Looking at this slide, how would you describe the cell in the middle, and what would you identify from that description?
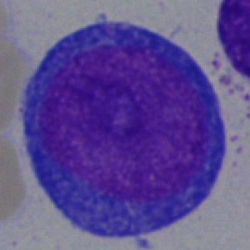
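Looking first at the edge, I see a round, smooth outline. Inside, the chromatin seems finely granular and evenly spread. The cytoplasm takes a deep blue stain. It rings the nucleus all the way round, and I notice it is widest below. The cell is a proerythroblast.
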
